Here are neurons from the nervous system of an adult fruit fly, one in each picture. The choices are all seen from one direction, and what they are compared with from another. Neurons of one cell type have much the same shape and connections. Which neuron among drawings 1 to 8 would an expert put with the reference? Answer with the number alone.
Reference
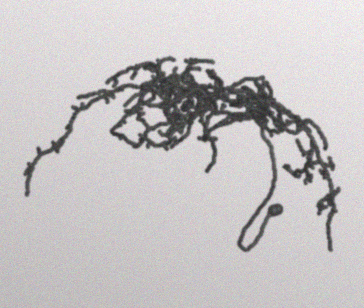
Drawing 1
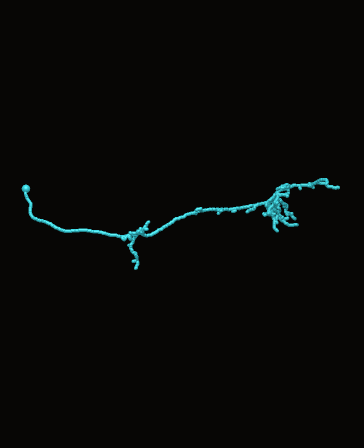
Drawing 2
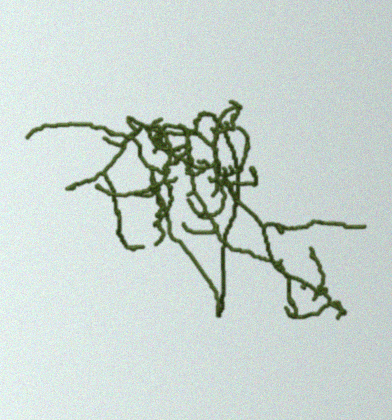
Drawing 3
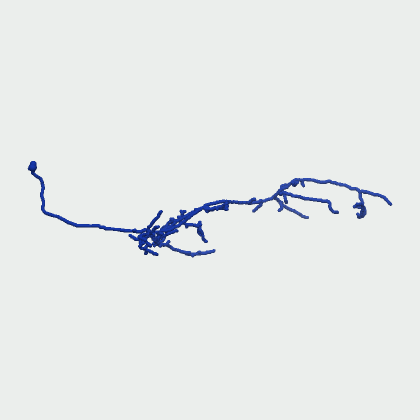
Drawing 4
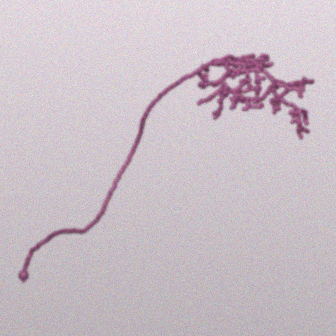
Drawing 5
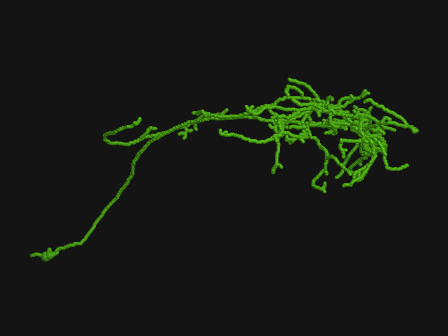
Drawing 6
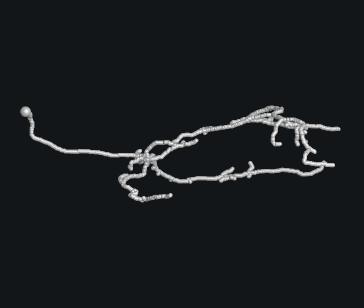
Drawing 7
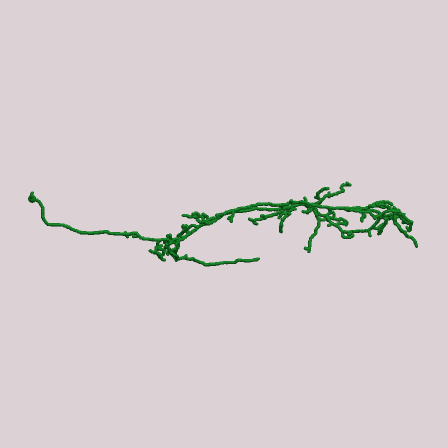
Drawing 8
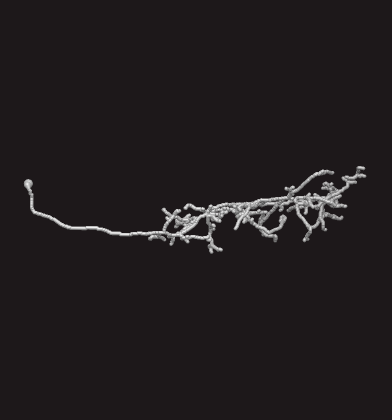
5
